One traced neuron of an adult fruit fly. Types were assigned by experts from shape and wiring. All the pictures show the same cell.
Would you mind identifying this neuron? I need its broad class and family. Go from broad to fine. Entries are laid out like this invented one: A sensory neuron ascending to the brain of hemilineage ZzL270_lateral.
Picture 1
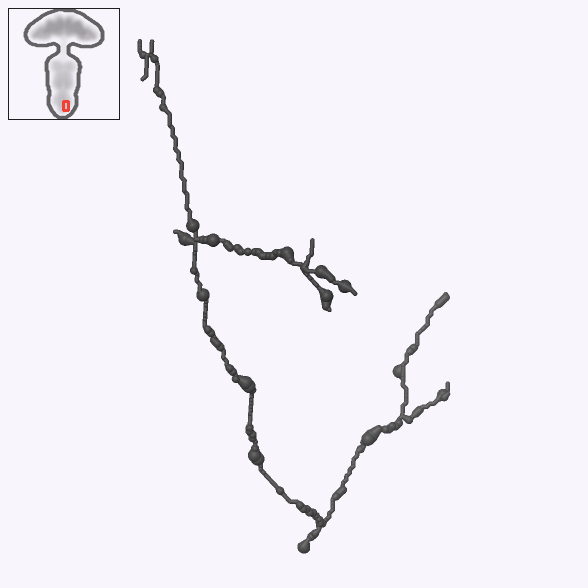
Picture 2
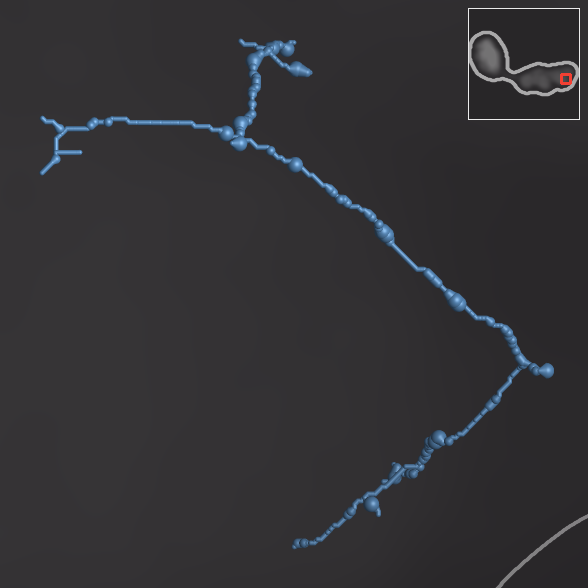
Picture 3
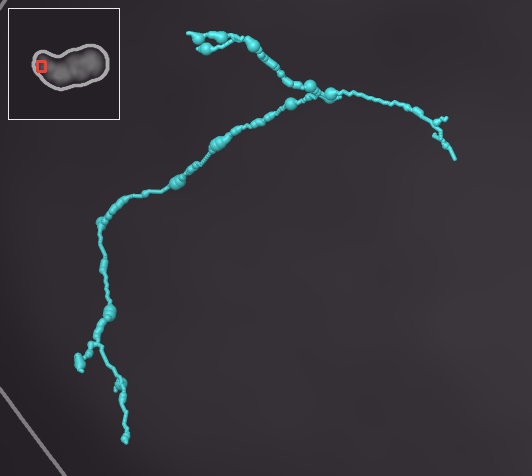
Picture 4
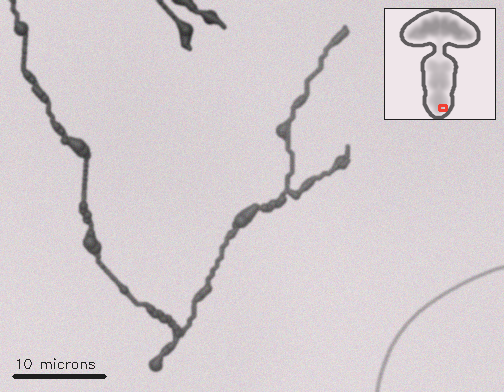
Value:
A sensory neuron entering the nerve cord of class mechanosensory tactile.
